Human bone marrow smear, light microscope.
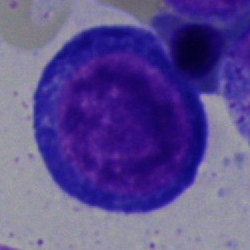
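Proerythroblast in a stained human bone marrow smear: a round cell with a smooth edge. Deep blue cytoplasm forms a band encircling the whole nucleus. No vacuoles are seen in the cytoplasm.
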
